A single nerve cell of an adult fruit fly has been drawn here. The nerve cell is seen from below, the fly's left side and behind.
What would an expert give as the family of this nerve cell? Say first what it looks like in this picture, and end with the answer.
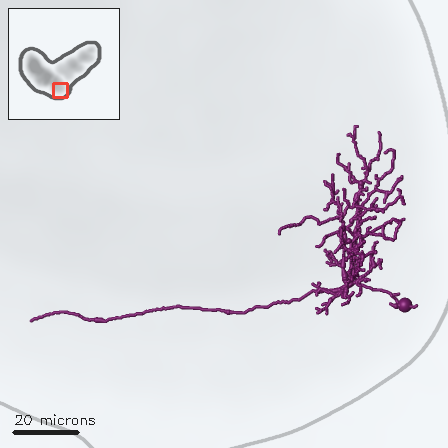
From left to right in the picture it spans about 120 microns. The picture shows dozens of branch ends. This is an optic-lobe intrinsic neuron. Its family is Lawf.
